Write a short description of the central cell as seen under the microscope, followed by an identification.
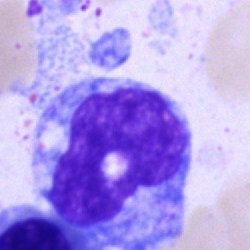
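Look first at the nucleus: a small round clear spot lies near its centre. A moderate rim of pale blue cytoplasm surrounds it, and to the left of the nucleus there is a pale, nearly unstained area. The picture is slightly blurred, so the edges are soft. This is a monocyte.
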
